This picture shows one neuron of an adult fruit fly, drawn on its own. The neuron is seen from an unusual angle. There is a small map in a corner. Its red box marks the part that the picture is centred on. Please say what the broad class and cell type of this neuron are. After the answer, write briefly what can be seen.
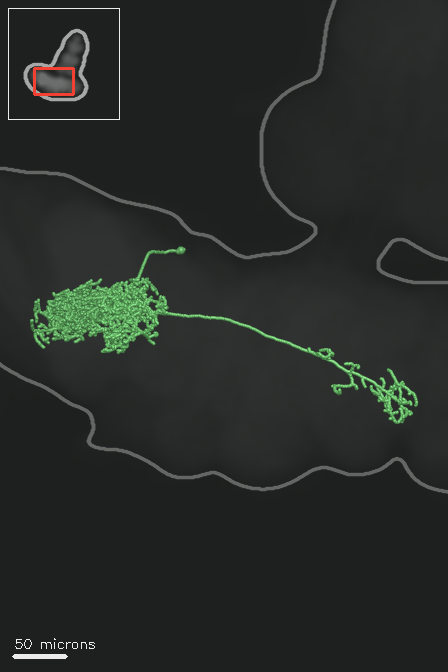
It is a central-brain intrinsic neuron. Its cell type is PVLP120. From left to right in the picture it spans about 400 microns. Dozens of branch ends can be seen.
